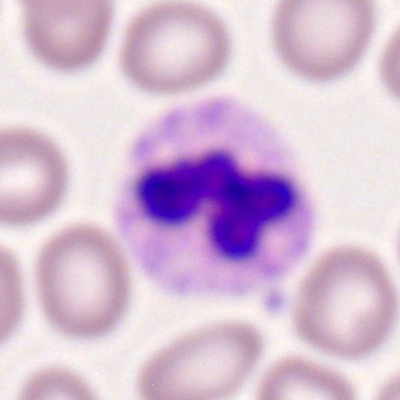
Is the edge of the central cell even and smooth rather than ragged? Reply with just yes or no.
Yes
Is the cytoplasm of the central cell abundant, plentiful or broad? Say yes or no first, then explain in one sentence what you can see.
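Yes. The cytoplasm is abundant and pale pinkish-lilac.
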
